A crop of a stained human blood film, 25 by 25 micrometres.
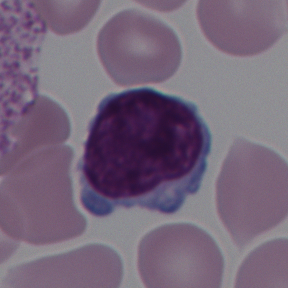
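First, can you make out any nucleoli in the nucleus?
None can be seen there.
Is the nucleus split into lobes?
No, it is roughly round and in one piece.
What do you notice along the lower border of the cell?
Several small rounded bulges.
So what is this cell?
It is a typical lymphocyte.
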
